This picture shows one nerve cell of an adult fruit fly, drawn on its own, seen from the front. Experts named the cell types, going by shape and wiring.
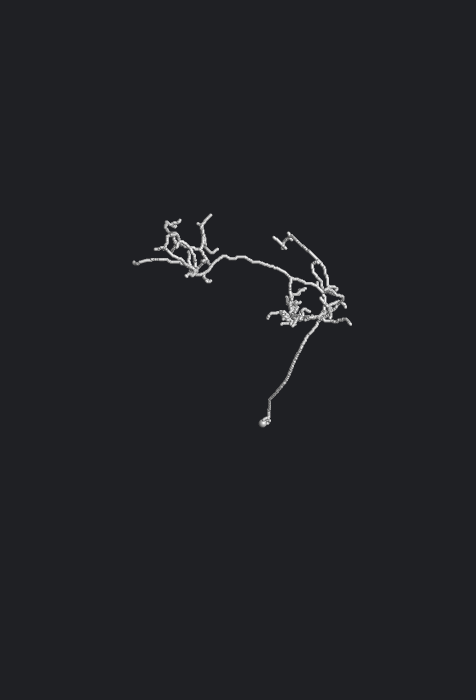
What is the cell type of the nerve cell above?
IN06A086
